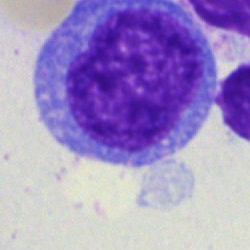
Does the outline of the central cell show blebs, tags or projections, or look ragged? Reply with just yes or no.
No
